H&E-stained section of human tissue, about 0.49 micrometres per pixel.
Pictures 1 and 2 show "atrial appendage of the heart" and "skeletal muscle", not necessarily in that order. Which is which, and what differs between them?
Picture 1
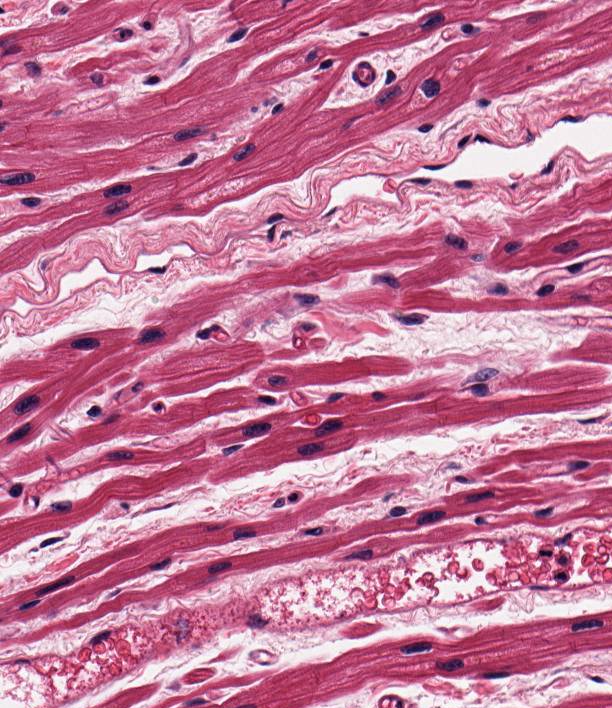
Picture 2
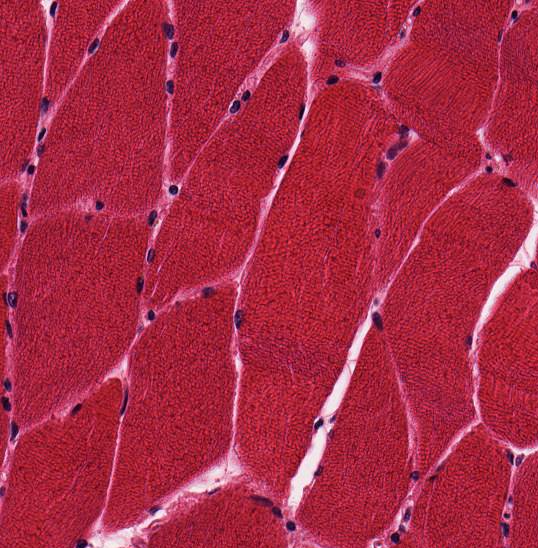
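The first one's the atrial appendage of the heart, and the second is skeletal muscle. In the first, some fibres branch and join their neighbours, and the fibre cytoplasm is deep pink. Pale wavy collagen strands run between the muscle bundles in the upper half, and there are no fat cells among the fibres. In the skeletal muscle, the dark, flattened nuclei sit at the edges of the fibres rather than inside them. Its cytoplasm is deeply and evenly eosinophilic, with a fine stippled texture. The fibres are broadly similar in size, with no groups of small angular ones, and narrow white clefts separate some of them, mostly in the lower middle and right.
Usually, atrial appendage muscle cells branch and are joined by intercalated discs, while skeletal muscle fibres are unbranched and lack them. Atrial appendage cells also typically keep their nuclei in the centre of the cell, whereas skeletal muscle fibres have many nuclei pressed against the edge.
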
